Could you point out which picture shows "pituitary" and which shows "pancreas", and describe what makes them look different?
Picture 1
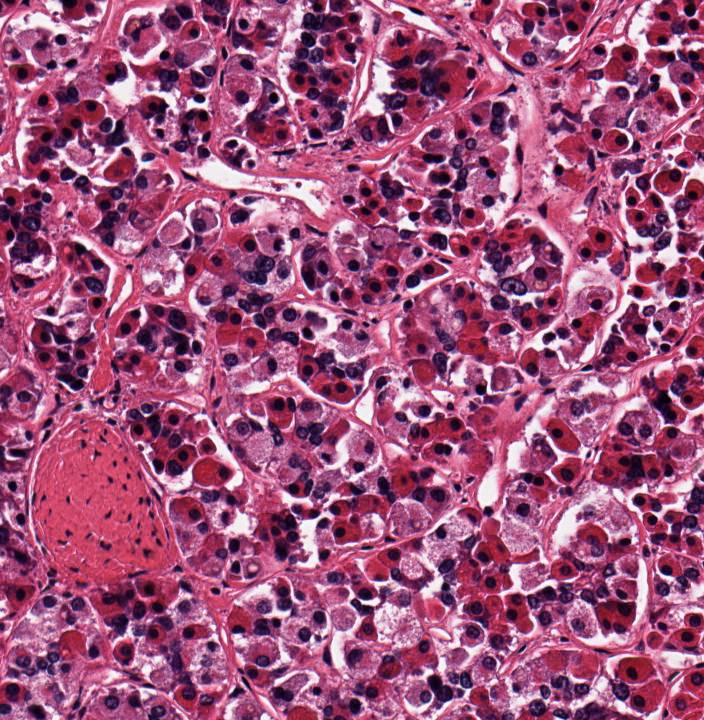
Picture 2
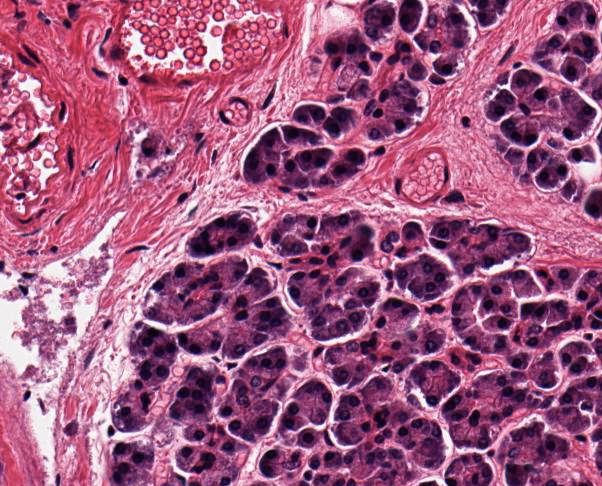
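To begin, pituitary is shown in picture 1 and pancreas in picture 2. Arrangement comes next: the pituitary cells lie in small nests and cords divided by thin pink septa across the whole field, whereas the pancreas lobules are packed with small rounded acini lacking obvious central lumens.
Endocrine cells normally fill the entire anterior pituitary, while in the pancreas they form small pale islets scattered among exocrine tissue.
Cytoplasm follows: in the pituitary, many cells with abundant bright red granular cytoplasm are mixed with many pale, faintly staining ones, but the pancreas acinar cells have dark purple, granular cytoplasm. Then nuclei: pituitary nuclei are small, round, darkly stained and fairly uniform, and pancreas acinar nuclei are round and sit toward the cell bases. Finally, blood vessels filled with red blood cells lie in connective tissue at the top left of the pancreas field.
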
